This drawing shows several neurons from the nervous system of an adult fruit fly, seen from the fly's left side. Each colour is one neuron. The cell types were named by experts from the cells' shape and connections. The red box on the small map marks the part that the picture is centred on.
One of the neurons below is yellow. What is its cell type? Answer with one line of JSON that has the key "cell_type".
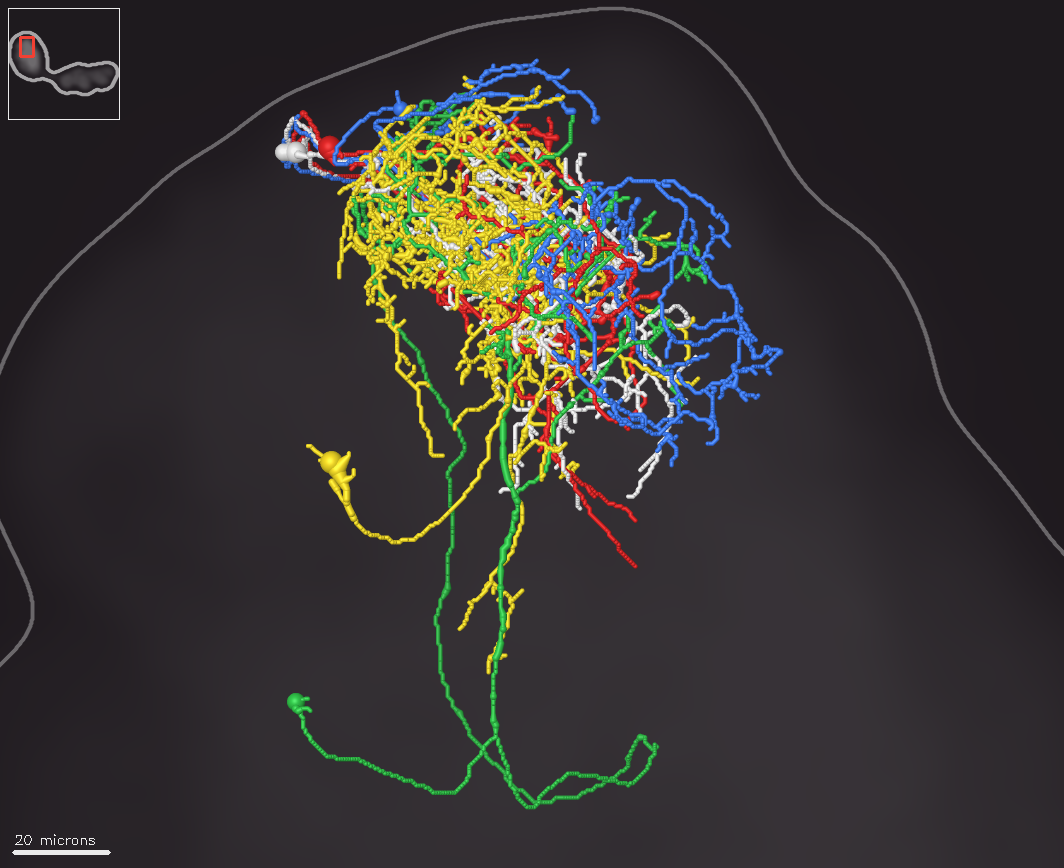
{"cell_type": "SLP132"}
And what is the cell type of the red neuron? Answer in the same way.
{"cell_type": "CB3570"}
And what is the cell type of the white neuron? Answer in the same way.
{"cell_type": "LHAD3e1_a"}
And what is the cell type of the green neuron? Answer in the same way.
{"cell_type": "LHAV1d2"}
